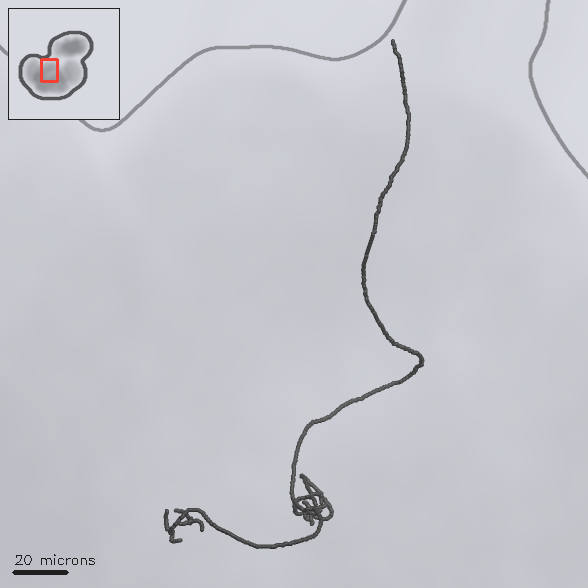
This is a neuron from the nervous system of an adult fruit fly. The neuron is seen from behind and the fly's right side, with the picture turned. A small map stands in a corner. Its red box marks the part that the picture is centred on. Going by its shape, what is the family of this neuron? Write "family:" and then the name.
family: class olfactory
